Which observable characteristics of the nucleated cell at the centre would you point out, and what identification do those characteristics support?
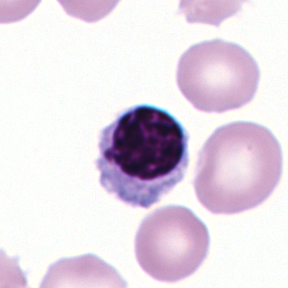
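In the nucleus, dark purple chromatin is gathered in coarse clumps, and no nucleolus can be seen. The cytoplasm is pale blue-grey, without distinct coloured granules. The cell is a normoblast.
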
